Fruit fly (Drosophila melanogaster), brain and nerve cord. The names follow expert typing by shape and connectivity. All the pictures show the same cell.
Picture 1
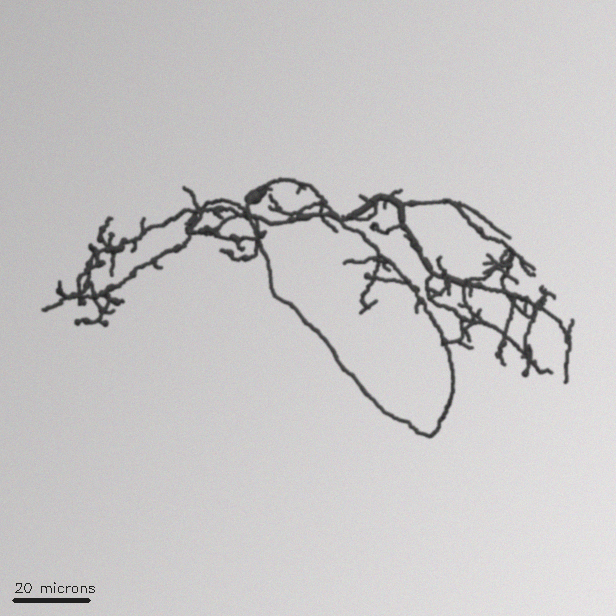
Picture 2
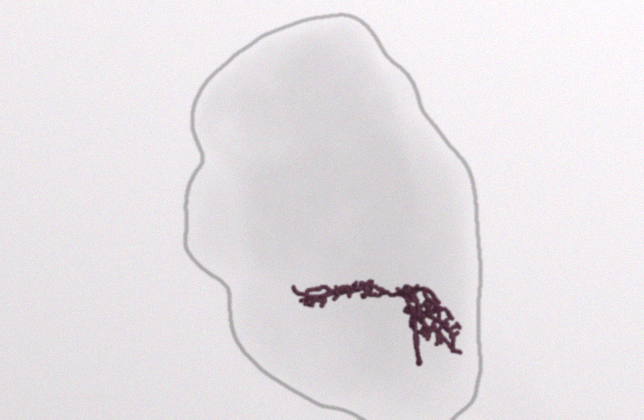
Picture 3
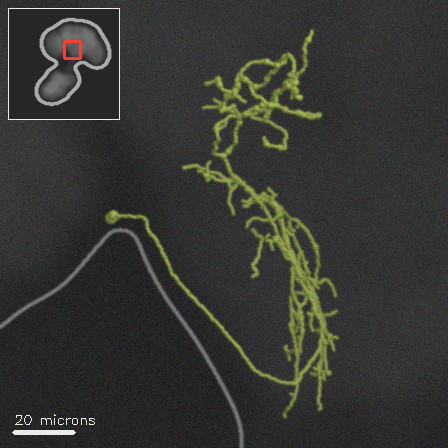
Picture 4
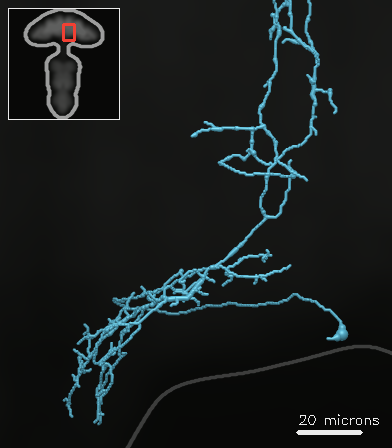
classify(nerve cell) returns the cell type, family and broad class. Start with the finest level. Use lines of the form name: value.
cell type: GNG440
family: hemilineage LB3
broad class: central-brain intrinsic neuron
